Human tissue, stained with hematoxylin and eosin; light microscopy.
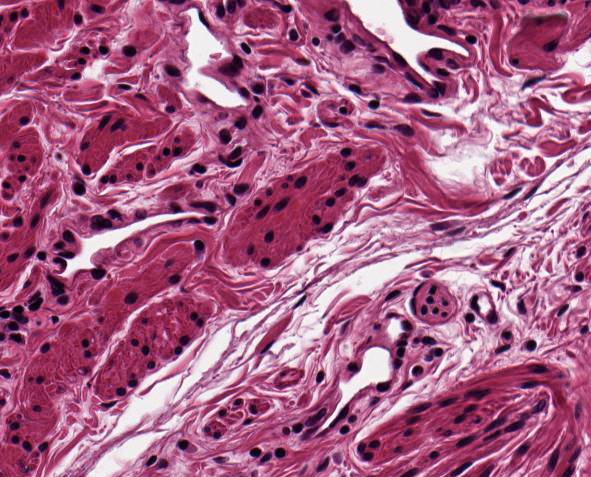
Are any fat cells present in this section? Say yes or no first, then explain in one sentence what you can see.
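No. No fat cells are seen in the field.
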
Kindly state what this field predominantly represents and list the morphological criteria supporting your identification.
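Mostly smooth muscle, in bundles separated by strands of connective tissue. Bundles fill most of the upper left half. Dark oval nuclei sit in pink cytoplasm.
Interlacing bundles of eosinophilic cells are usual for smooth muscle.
A pale band of loose connective tissue crosses diagonally, lower left to upper right.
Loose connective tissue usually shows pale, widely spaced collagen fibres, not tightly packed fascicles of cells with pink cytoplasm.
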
